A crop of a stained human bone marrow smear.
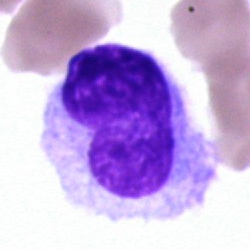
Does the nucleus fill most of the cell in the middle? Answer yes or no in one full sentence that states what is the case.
No, rather than scant, the cytoplasm of the cell is plentiful.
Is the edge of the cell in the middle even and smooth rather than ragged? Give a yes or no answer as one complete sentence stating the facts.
No, there is a ragged or frayed outline, or projections, blebs or tags, on this cell.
